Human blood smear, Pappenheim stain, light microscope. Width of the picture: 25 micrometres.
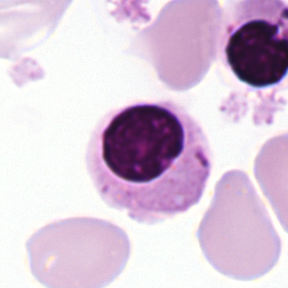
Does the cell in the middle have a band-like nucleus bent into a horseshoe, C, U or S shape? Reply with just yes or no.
No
